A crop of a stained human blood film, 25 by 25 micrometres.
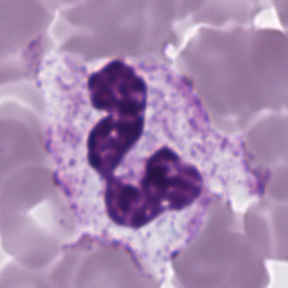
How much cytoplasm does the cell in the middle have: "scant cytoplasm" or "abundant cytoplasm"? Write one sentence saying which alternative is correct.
What surrounds the nucleus is plentiful cytoplasm.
